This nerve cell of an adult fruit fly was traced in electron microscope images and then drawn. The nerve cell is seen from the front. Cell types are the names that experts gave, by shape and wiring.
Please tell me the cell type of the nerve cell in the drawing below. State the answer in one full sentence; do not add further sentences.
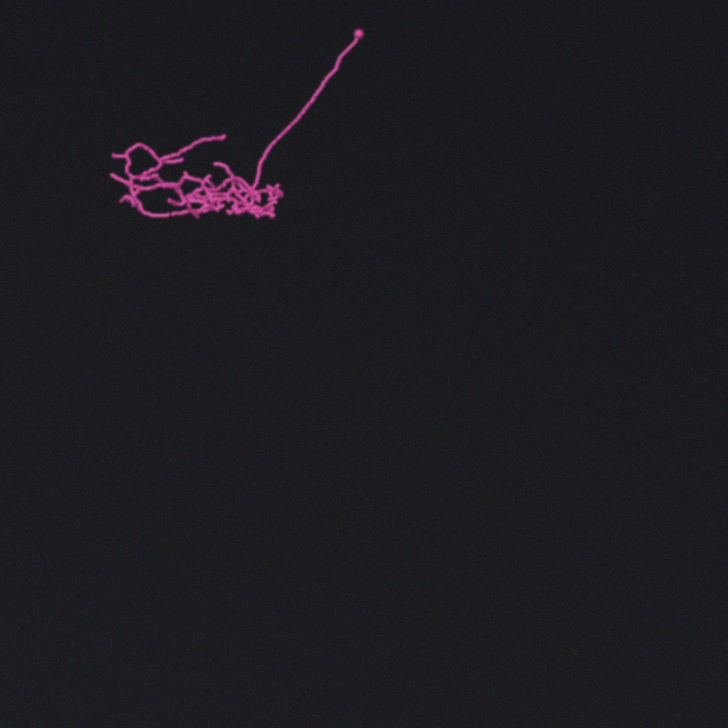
To this nerve cell applies the cell type name PLP191.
